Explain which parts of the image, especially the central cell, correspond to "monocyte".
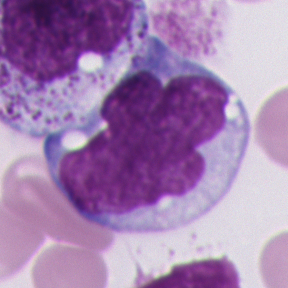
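Of the features in this monocyte, the small clear vacuoles go with the name: a few lie in the cytoplasm near the cell edge.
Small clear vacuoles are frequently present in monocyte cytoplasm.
Elsewhere in the cell, the chromatin is finely mottled rather than coarsely clumped, and the cytoplasm forms a rim that is widest toward the lower right. That cytoplasm lacks coarse purple granules.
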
